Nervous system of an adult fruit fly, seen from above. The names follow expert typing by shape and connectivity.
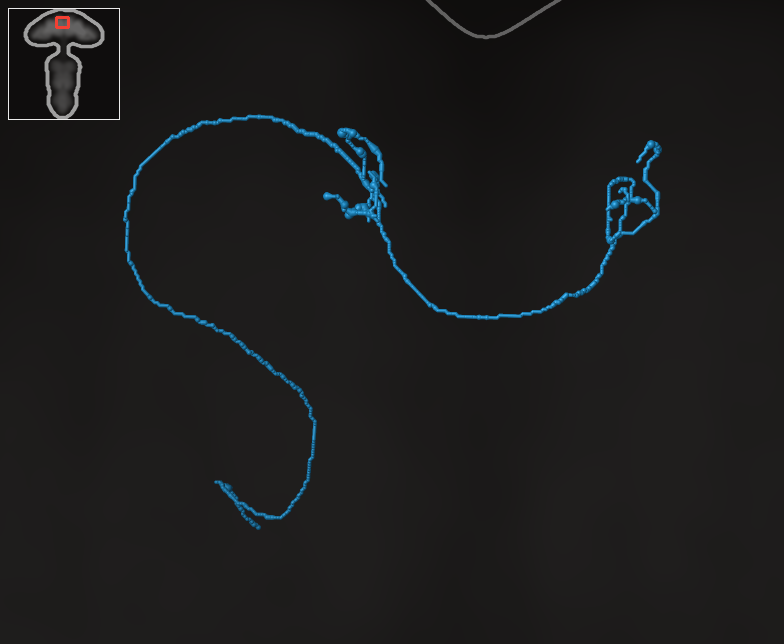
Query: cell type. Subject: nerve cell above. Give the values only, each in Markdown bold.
**ORN_VM7d**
